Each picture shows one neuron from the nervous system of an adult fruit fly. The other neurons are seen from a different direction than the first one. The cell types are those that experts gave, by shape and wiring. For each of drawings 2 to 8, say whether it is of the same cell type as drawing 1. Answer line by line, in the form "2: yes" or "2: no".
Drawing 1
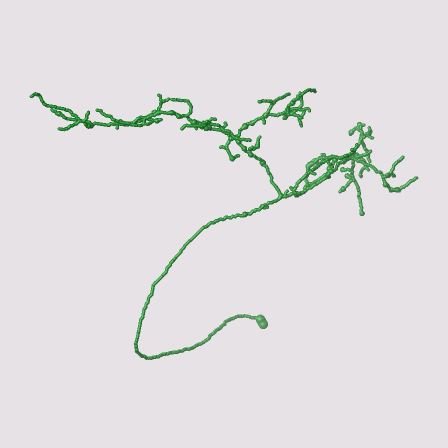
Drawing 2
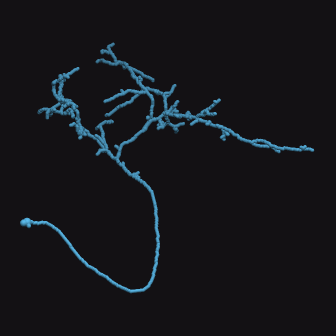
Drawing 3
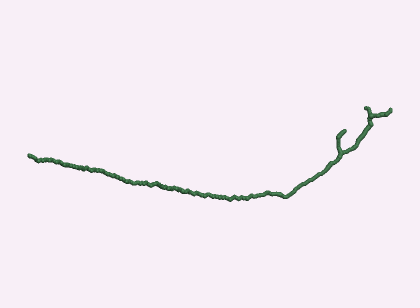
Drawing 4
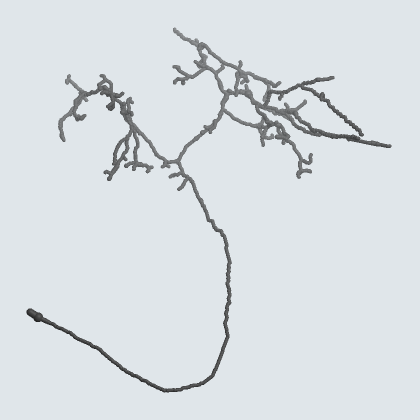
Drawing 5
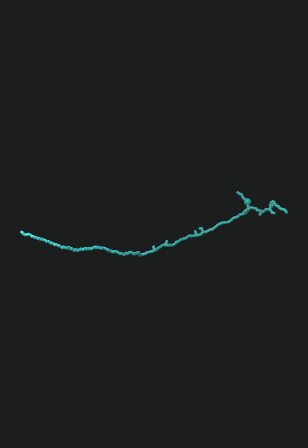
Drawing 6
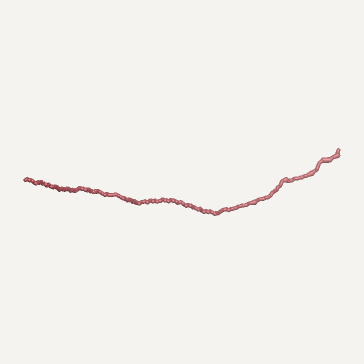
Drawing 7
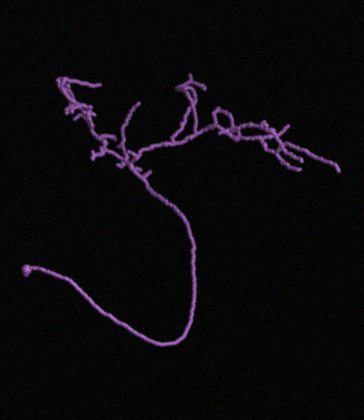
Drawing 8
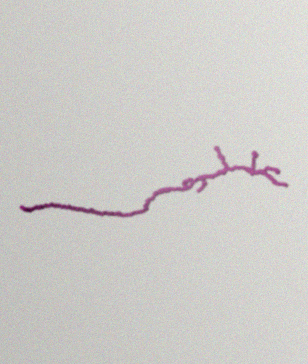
2: yes
3: no
4: yes
5: no
6: no
7: yes
8: no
